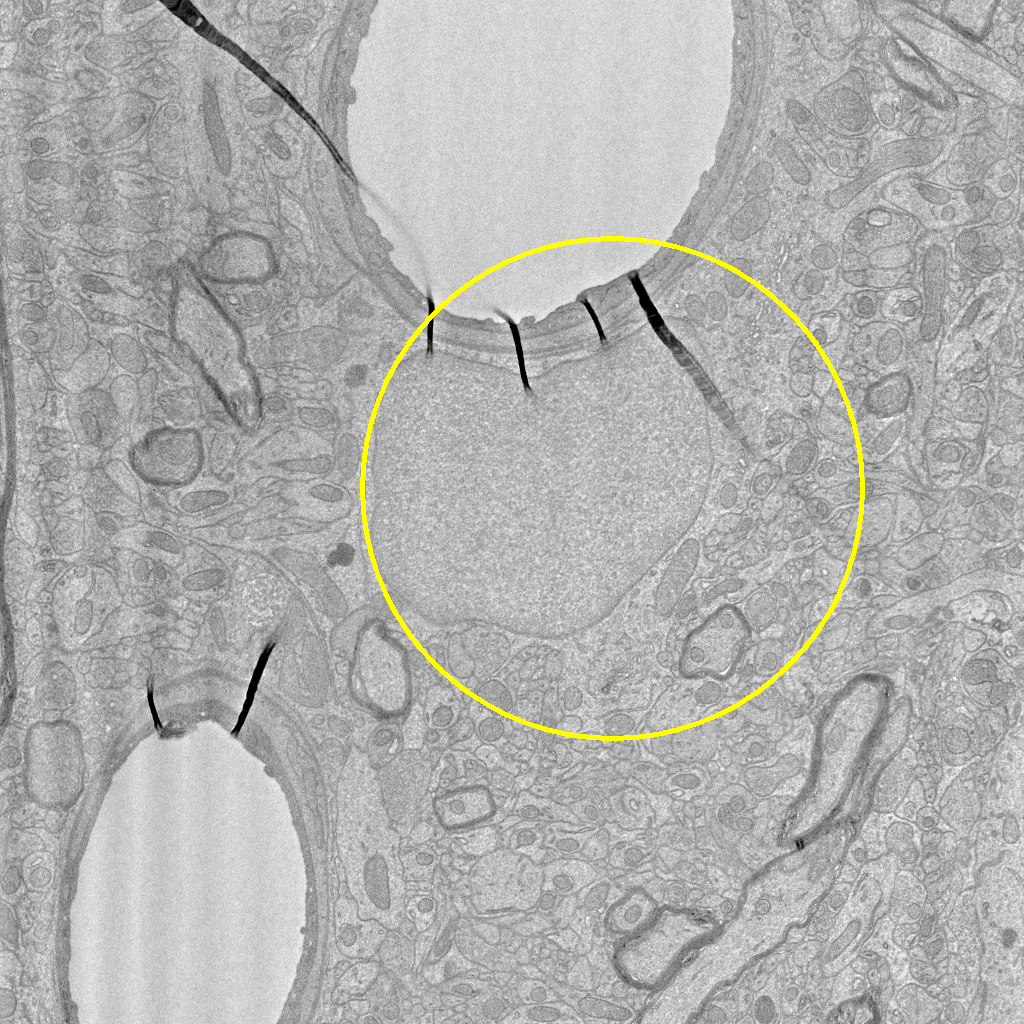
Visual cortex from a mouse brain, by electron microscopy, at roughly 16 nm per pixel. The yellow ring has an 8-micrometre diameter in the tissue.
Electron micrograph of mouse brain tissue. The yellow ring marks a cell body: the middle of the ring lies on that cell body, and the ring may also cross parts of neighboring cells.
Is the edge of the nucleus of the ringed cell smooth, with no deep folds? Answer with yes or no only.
Yes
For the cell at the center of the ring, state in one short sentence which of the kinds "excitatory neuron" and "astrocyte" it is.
This ring's center lies on an astrocyte.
